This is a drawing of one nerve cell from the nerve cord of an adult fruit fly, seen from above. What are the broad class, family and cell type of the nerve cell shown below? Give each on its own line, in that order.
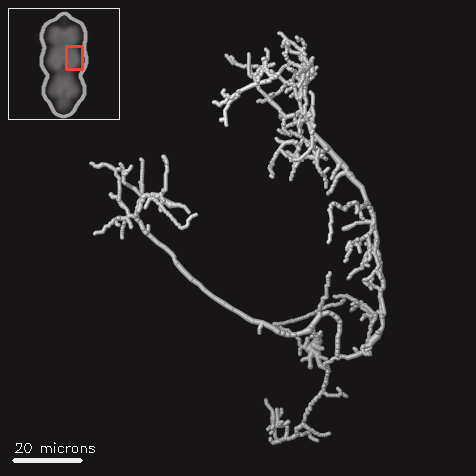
nerve-cord intrinsic neuron
hemilineage 13A
IN13A022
